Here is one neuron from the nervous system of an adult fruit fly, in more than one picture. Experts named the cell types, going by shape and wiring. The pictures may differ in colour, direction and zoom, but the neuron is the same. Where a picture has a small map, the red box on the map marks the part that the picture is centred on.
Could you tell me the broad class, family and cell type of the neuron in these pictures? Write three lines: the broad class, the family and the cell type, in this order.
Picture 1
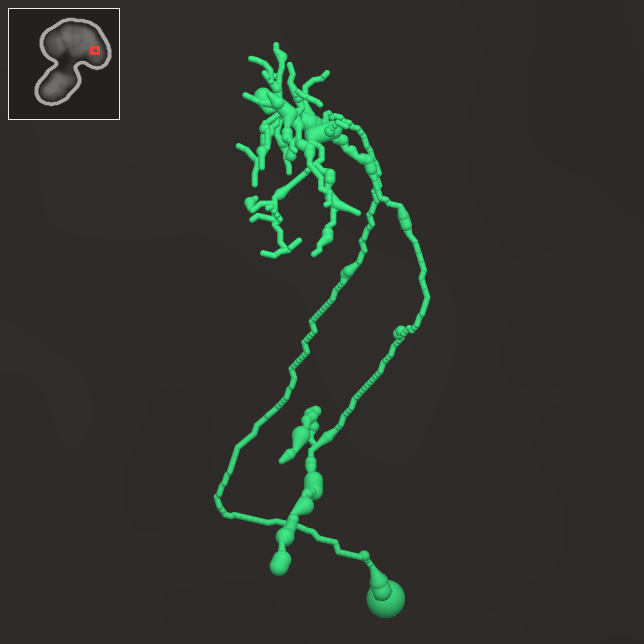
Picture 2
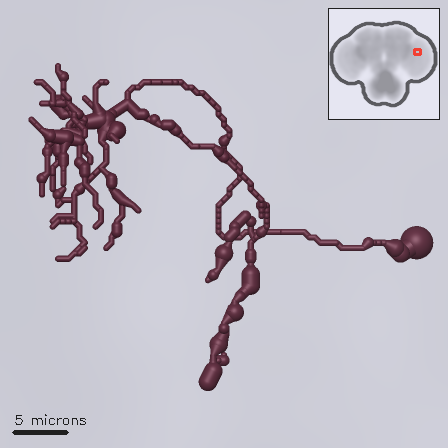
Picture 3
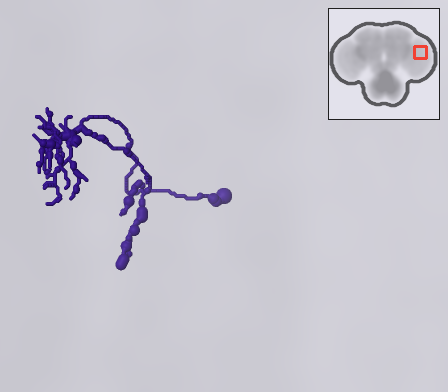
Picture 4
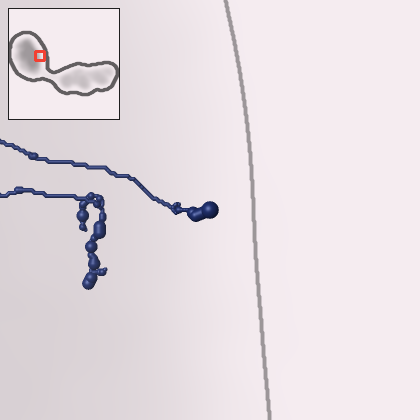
optic-lobe intrinsic neuron
T
T5c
